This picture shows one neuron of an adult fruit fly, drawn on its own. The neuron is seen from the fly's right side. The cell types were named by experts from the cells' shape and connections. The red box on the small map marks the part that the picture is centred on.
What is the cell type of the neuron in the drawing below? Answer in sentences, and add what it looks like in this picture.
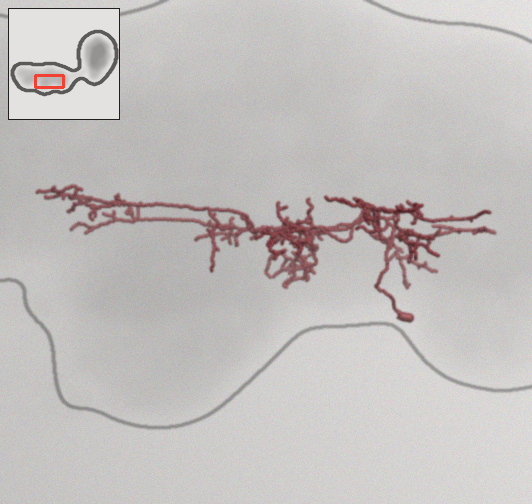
Its cell type is IN00A025. It is a nerve-cord intrinsic neuron. Dozens of branch ends can be seen. In this view it is more than twice as wide as it is tall.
